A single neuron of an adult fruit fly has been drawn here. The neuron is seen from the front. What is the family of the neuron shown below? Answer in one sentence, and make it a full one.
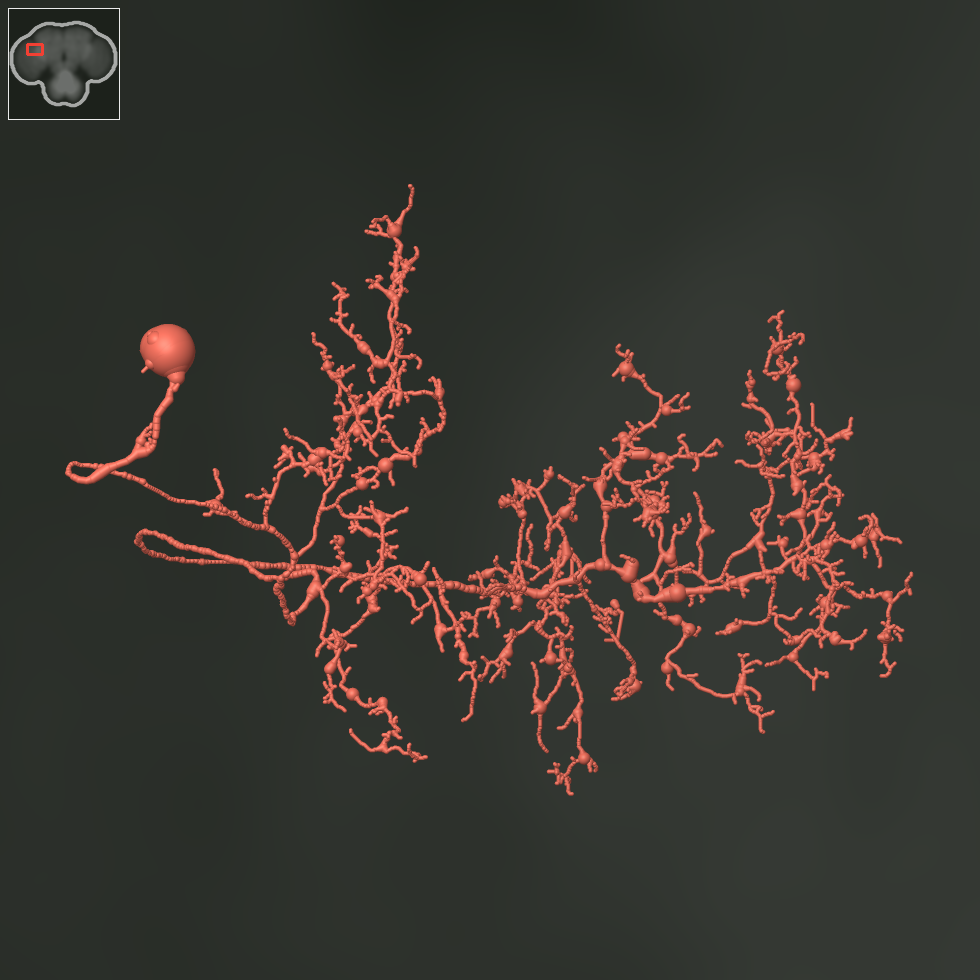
Family TmY is assigned to this neuron.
